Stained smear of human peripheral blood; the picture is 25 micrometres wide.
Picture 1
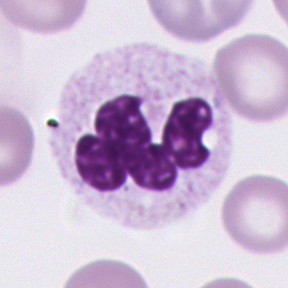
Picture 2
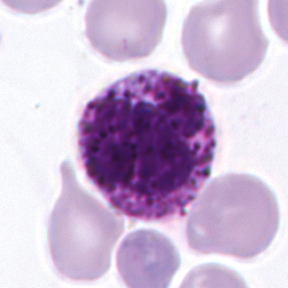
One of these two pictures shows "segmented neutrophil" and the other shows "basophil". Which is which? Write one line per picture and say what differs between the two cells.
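Picture 1 – segmented neutrophil. The cytoplasm is abundant and pale pinkish-lilac.
Picture 2 – basophil. The dark purple nucleus fills most of the cell.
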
